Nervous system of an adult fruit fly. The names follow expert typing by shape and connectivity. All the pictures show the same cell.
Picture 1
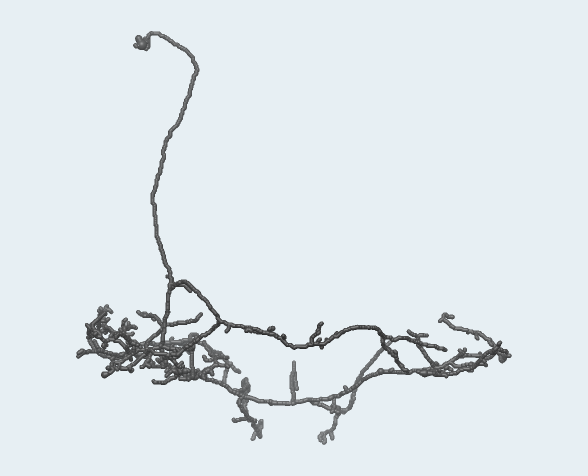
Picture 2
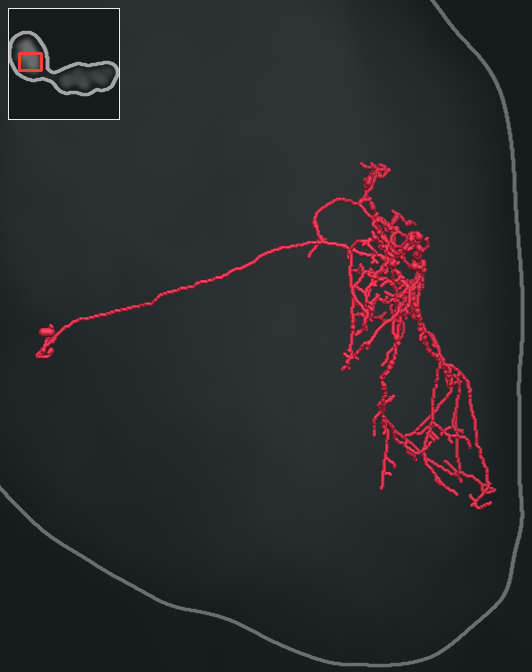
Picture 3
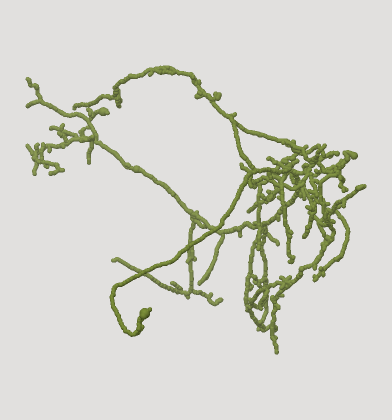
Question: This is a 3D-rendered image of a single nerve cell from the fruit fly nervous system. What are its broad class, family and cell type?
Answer: central-brain intrinsic neuron; hemilineage LALv1_ventral; PS324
